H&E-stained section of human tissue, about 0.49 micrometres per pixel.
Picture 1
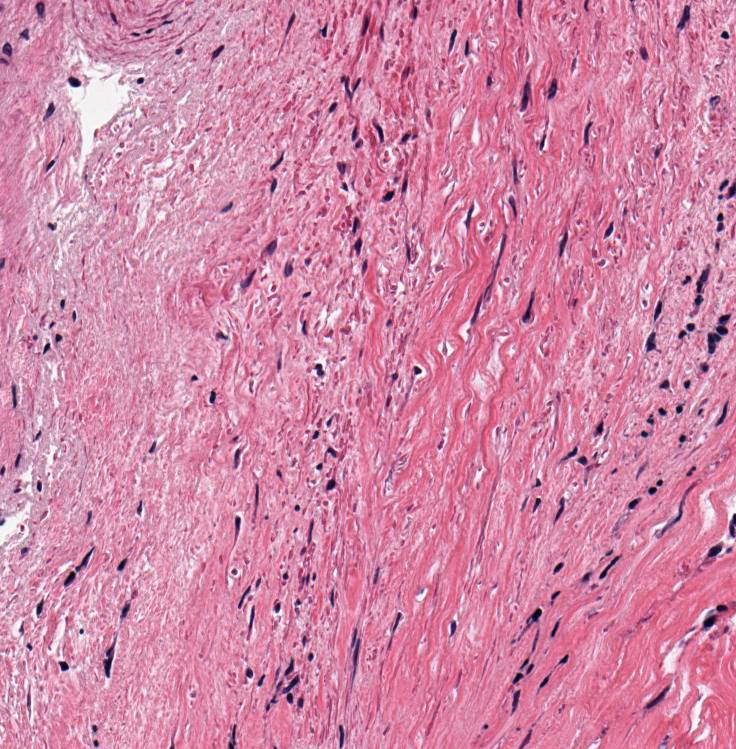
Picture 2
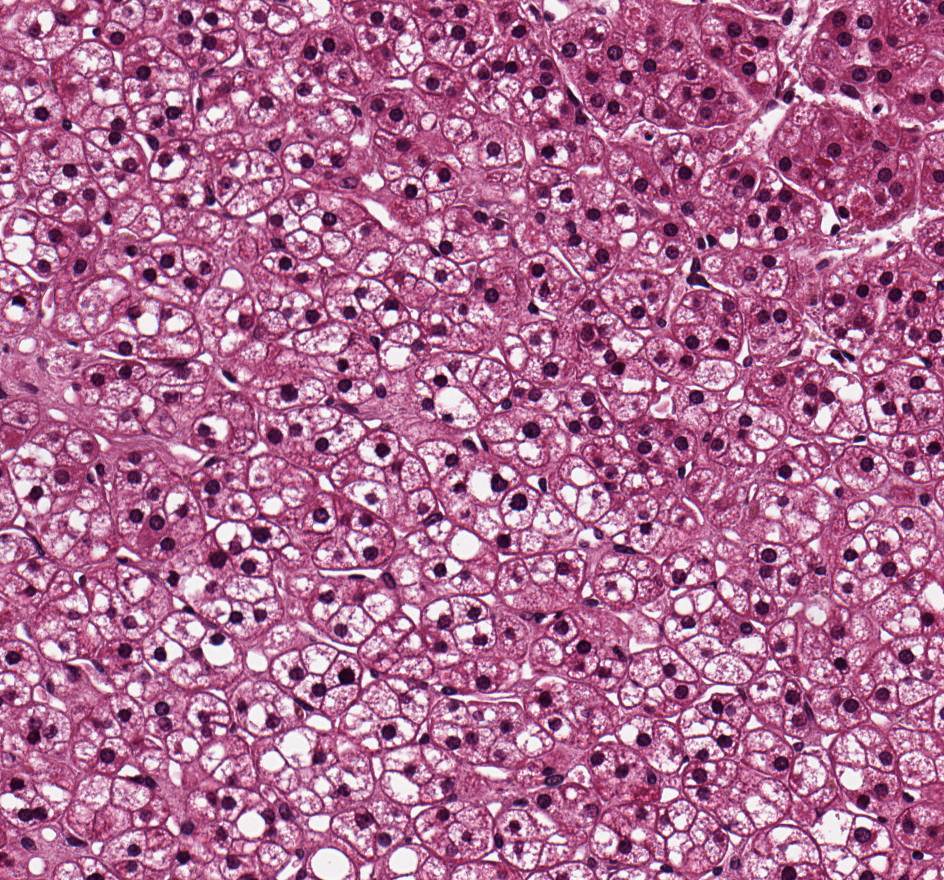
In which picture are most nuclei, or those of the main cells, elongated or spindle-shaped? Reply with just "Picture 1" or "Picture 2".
Picture 1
